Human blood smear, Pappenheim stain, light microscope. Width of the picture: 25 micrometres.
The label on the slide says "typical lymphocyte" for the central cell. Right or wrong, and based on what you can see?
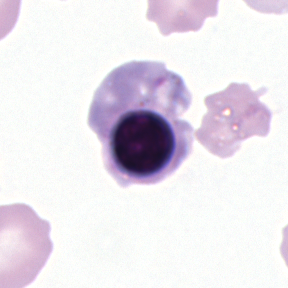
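Not quite: this central cell is a normoblast rather than a typical lymphocyte. Start with the cytoplasm, which is a pale greyish lilac.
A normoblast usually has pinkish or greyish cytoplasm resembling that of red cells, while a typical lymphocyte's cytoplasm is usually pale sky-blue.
Now the nucleus: its chromatin is very dark and dense, with almost no inner structure, and its edge is smooth and sharply defined. It is round and about 6 micrometres across.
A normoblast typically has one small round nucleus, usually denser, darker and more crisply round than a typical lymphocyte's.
The nucleus fills only about 30% of the cell's area and lies toward the bottom of a cell measuring about 11 by 10 micrometres.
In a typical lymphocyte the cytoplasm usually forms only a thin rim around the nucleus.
That is another point against the lymphocyte here. No nucleolus can be seen in the nucleus, but this does not count against a typical lymphocyte.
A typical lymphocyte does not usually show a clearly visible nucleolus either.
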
